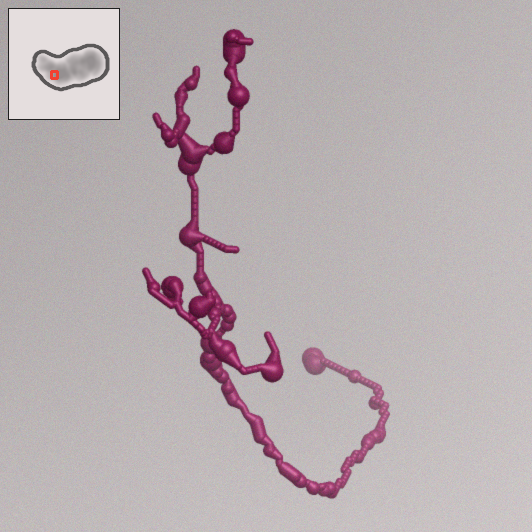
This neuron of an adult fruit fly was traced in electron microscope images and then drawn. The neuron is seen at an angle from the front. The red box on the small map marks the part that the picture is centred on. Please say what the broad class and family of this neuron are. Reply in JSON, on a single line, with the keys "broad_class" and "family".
{"broad_class": "sensory neuron entering the nerve cord", "family": "class mechanosensory tactile"}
